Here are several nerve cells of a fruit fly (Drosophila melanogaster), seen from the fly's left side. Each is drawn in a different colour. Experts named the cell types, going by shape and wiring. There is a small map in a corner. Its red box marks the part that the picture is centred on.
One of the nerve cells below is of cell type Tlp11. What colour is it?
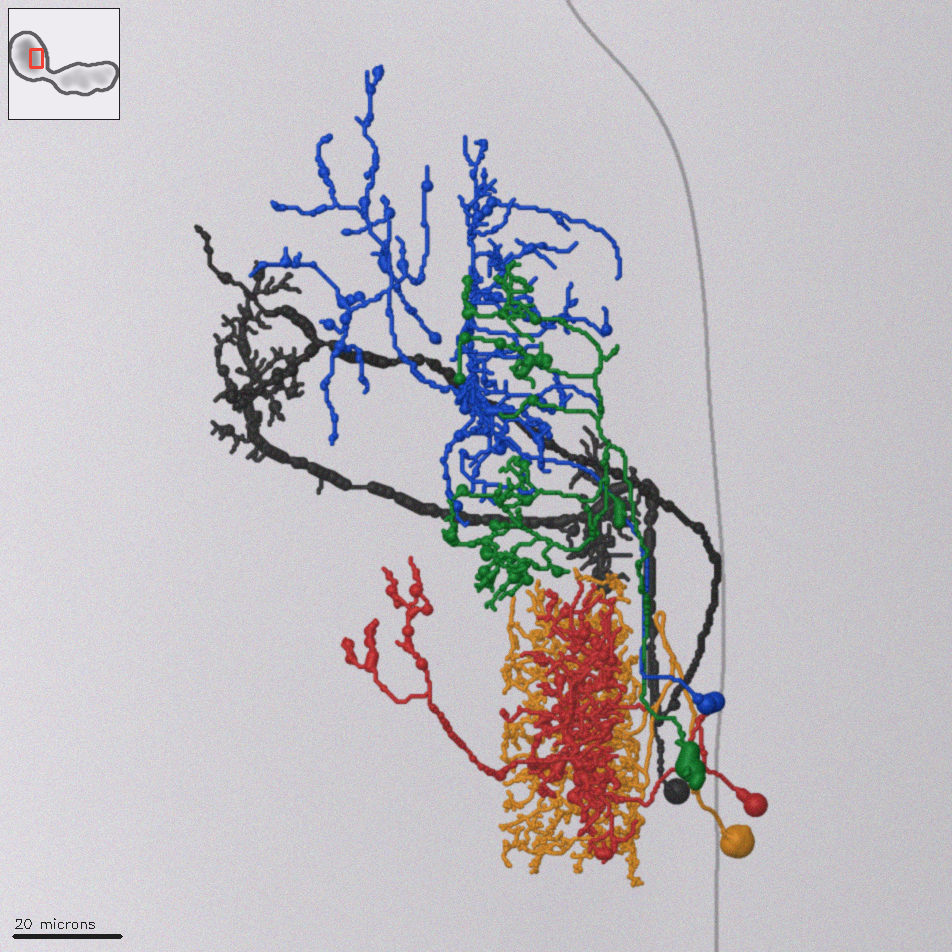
blue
